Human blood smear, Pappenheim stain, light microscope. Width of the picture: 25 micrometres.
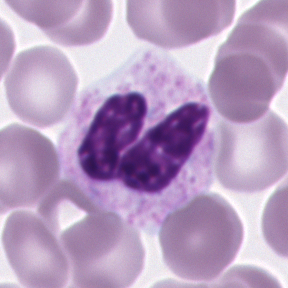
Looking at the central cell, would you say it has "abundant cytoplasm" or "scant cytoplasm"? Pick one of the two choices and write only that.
Abundant cytoplasm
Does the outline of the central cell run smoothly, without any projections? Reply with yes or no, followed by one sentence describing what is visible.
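Yes. The cell outline is roughly round and smooth, without projections.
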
